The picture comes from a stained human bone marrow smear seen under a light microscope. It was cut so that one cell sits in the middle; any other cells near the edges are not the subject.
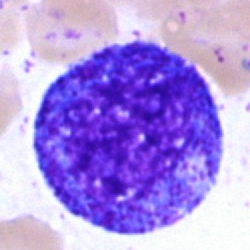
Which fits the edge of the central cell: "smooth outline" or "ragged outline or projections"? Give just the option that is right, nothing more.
Smooth outline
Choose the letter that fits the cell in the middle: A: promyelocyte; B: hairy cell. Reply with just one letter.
A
